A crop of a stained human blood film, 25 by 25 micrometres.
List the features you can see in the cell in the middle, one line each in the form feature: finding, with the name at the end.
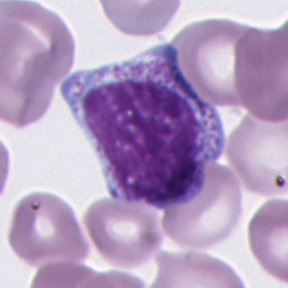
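Outline: angular, with straight stretches and corners
Cytoplasmic rim: widest along the upper side of the nucleus
Granules: fine, purple, scattered through the cytoplasm
Vacuoles: none seen
Name: myelocyte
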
